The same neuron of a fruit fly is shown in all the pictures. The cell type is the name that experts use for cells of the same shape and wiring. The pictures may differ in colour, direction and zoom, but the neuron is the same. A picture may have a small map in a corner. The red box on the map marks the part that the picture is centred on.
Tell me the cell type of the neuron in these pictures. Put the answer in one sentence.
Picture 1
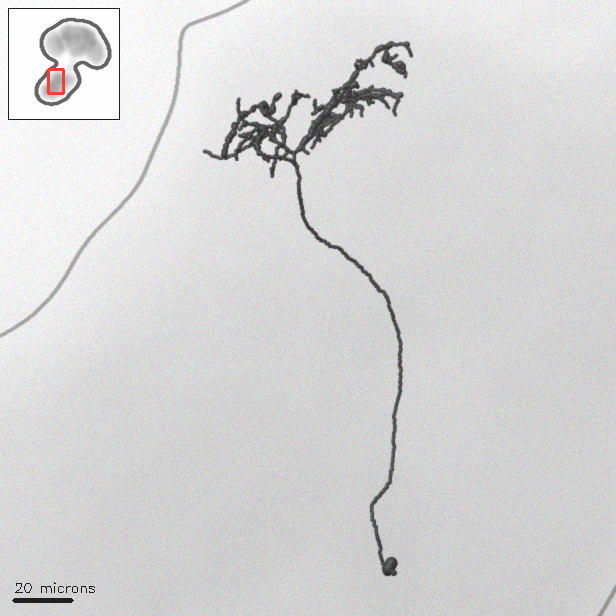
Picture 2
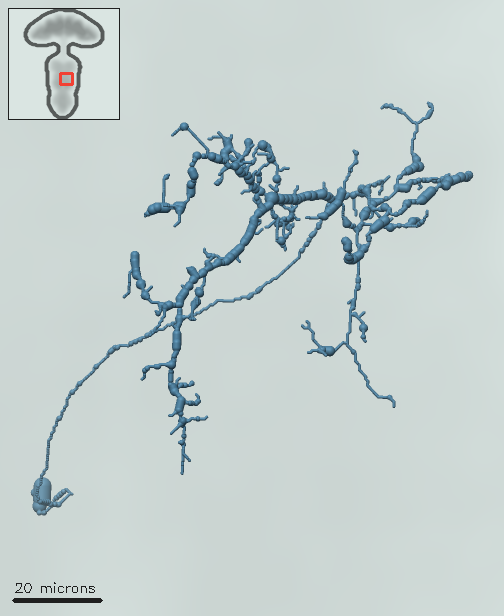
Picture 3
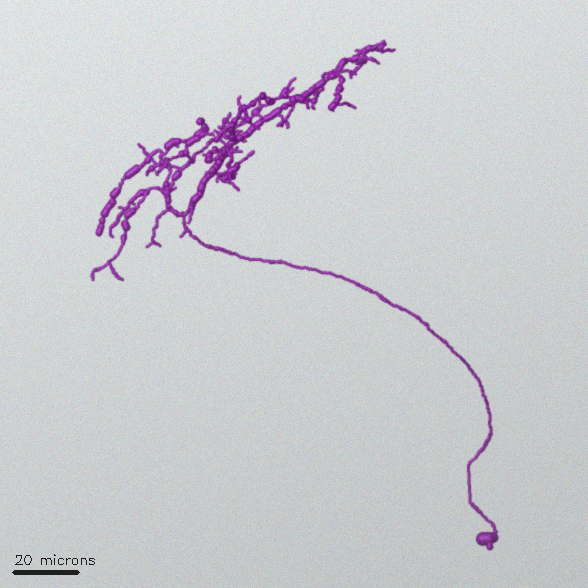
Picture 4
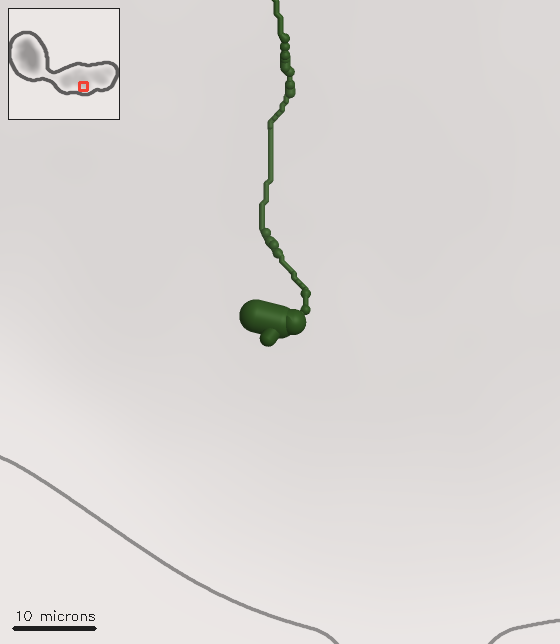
The cell type is IN06B069.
